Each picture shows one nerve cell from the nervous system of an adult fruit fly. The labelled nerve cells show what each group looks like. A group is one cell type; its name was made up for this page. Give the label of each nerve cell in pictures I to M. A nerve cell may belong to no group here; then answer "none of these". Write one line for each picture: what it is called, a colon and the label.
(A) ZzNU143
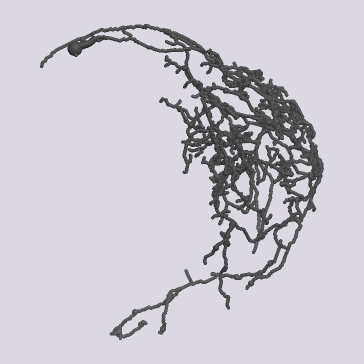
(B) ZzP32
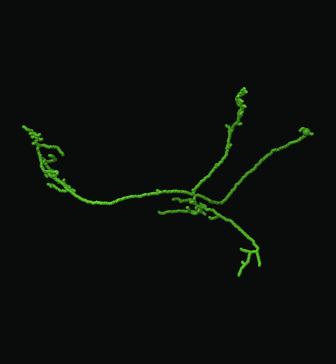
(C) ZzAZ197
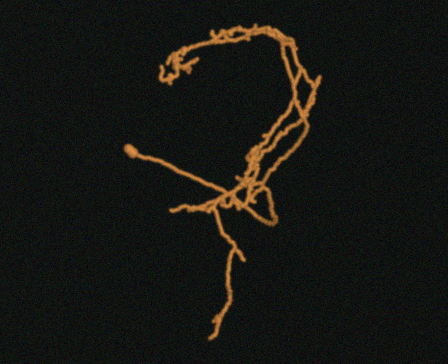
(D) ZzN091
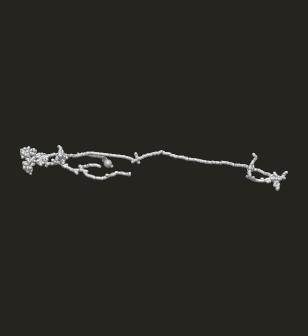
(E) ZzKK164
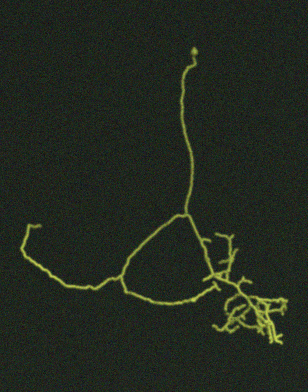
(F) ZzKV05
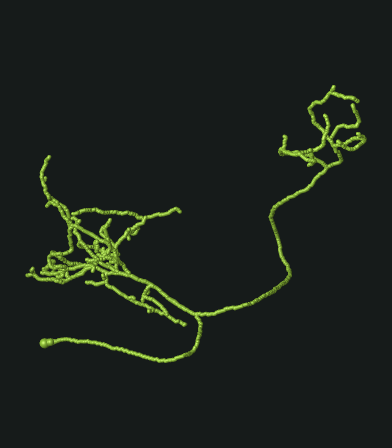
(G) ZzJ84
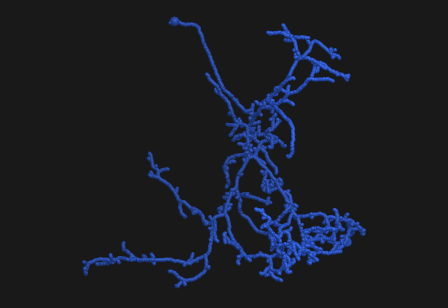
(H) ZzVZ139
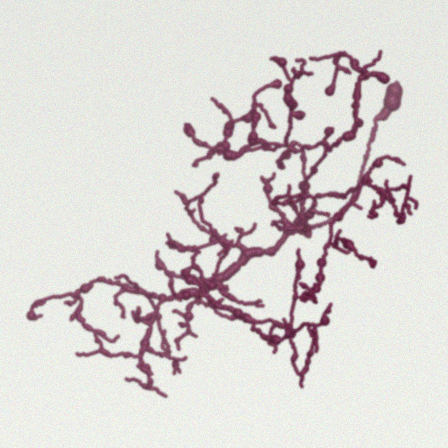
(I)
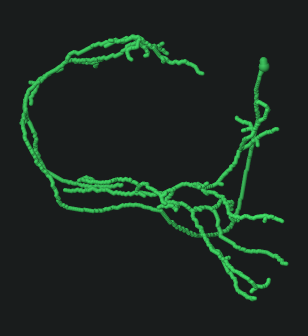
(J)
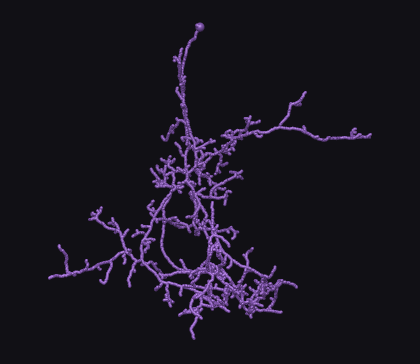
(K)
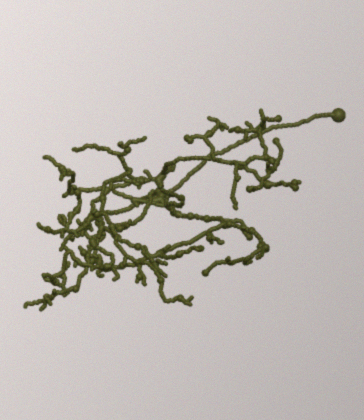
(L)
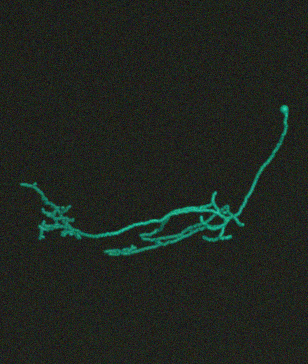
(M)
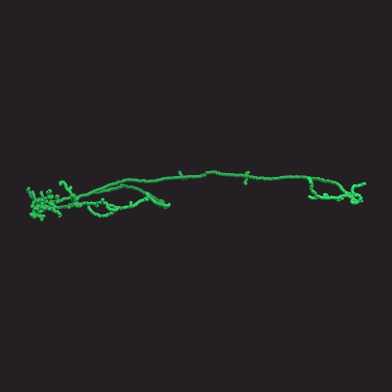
I: ZzAZ197
J: ZzJ84
K: ZzVZ139
L: ZzP32
M: ZzN091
